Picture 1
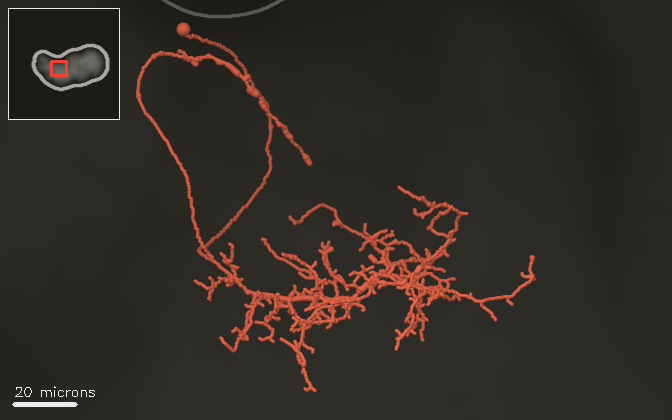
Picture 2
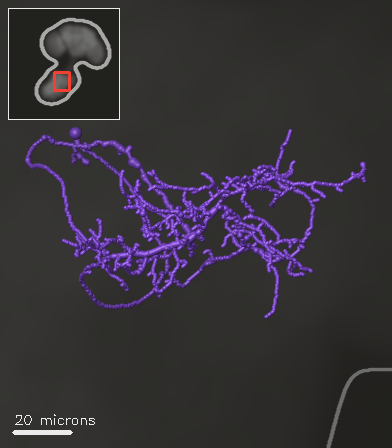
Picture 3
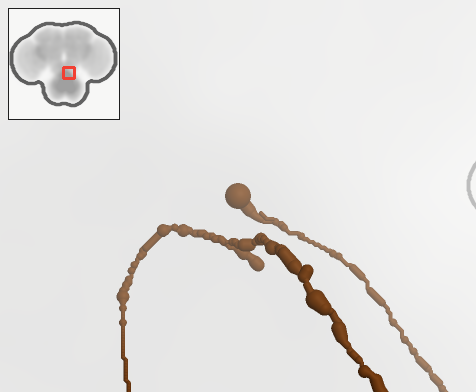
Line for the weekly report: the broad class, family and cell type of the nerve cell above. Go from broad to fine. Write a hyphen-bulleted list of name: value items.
- broad class: nerve-cord intrinsic neuron
- family: hemilineage 11A
- cell type: IN11A021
